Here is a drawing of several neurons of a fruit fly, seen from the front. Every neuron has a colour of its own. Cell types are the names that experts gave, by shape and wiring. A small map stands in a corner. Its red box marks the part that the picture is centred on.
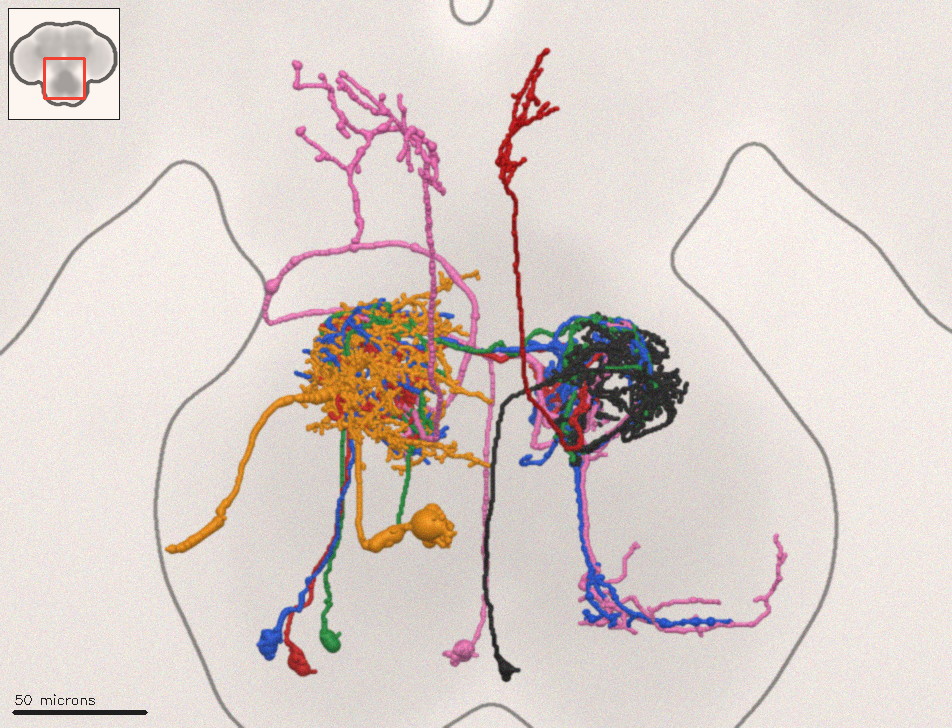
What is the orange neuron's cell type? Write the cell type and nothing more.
MNnm08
